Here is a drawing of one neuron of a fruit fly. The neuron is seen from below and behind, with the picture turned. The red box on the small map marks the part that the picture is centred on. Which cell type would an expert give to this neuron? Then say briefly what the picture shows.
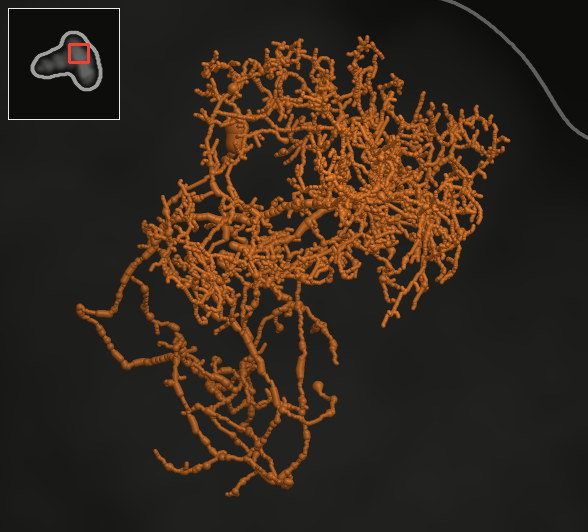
Its cell type is AVLP053. Its broad class is central-brain intrinsic neuron. More than a hundred branch ends can be seen. As drawn here it is about as wide as it is tall.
